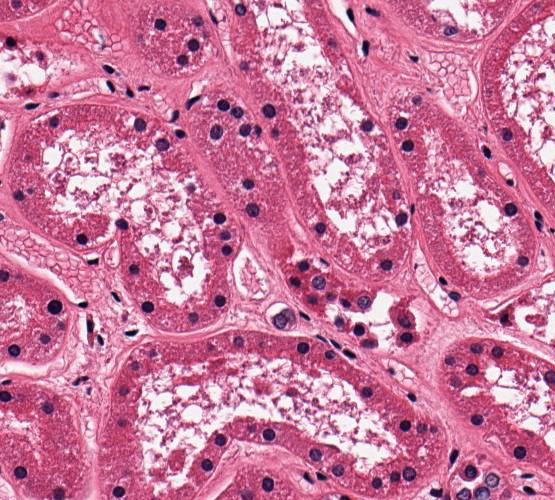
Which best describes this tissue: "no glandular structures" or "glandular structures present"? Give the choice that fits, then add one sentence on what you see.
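Glandular structures present. The lining cells have round, dark nuclei set in a single row toward the outer edge of the tubule.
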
